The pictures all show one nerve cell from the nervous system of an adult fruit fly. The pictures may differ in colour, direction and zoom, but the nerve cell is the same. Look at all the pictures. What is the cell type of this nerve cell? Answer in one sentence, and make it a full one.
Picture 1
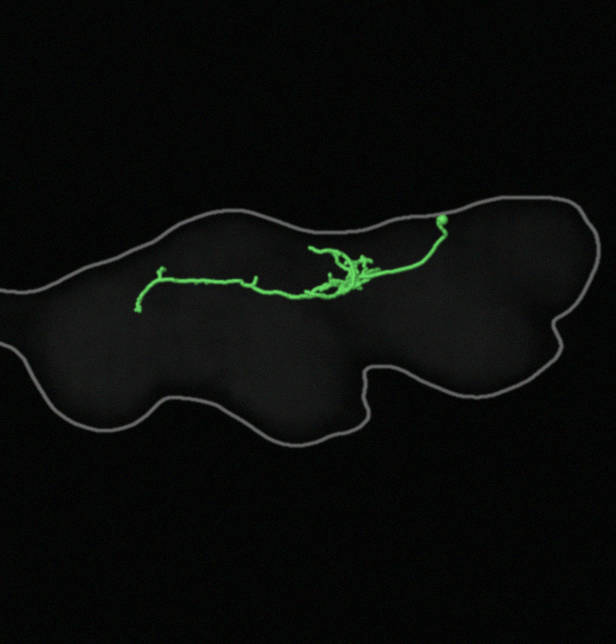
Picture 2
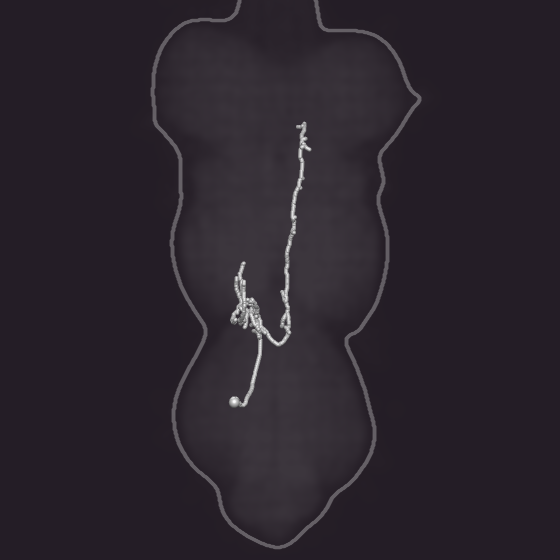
This nerve cell is assigned to the cell type IN07B100.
